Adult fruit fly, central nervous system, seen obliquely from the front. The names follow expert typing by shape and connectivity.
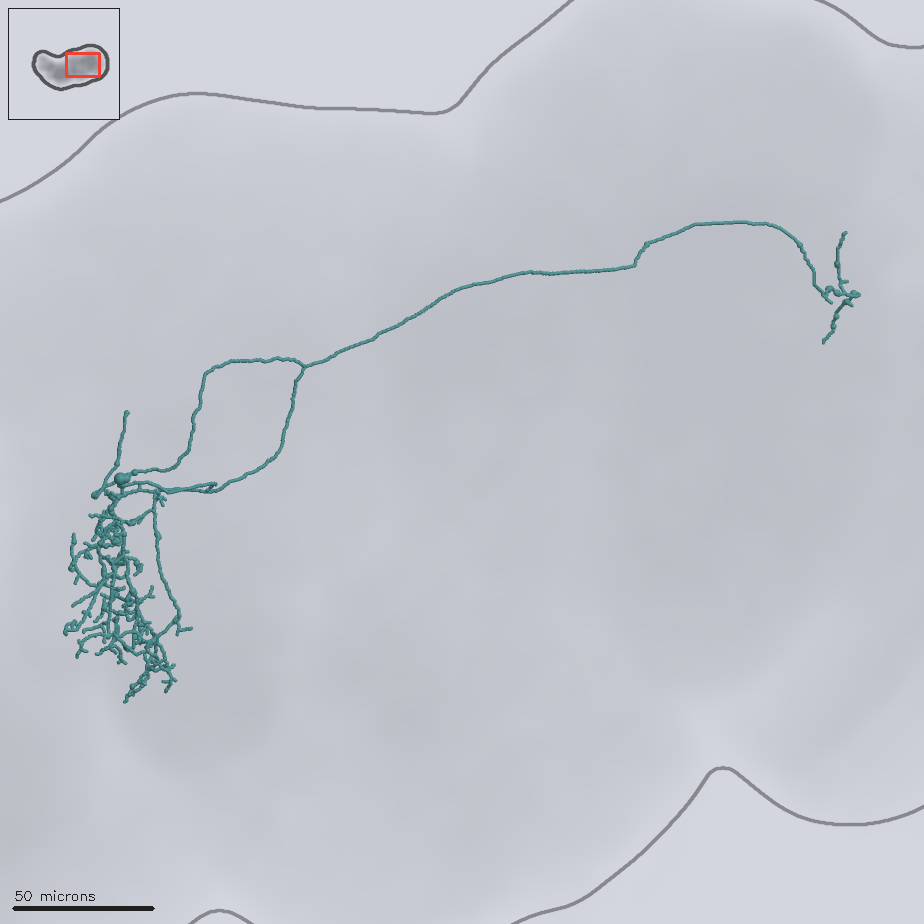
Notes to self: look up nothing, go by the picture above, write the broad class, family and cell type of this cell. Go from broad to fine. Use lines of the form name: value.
broad class: central-brain intrinsic neuron
family: hemilineage VLPl&d1_dorsal
cell type: CB4215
